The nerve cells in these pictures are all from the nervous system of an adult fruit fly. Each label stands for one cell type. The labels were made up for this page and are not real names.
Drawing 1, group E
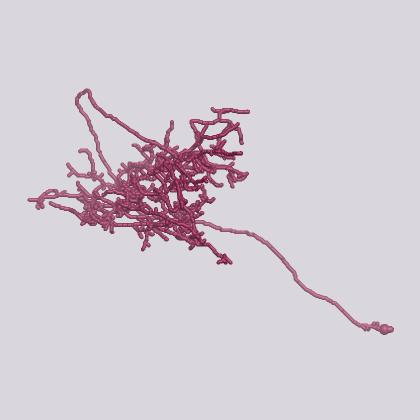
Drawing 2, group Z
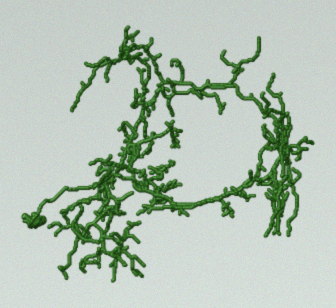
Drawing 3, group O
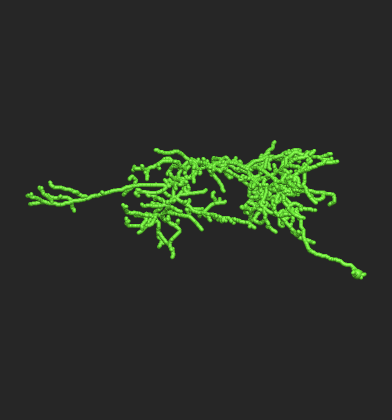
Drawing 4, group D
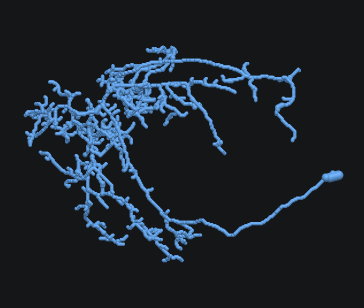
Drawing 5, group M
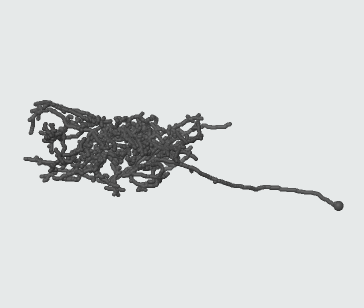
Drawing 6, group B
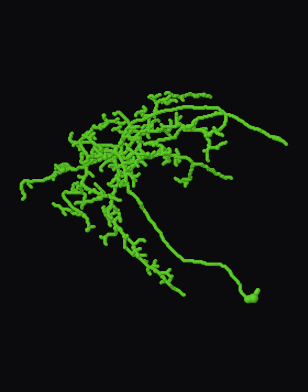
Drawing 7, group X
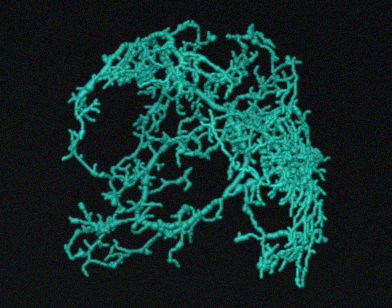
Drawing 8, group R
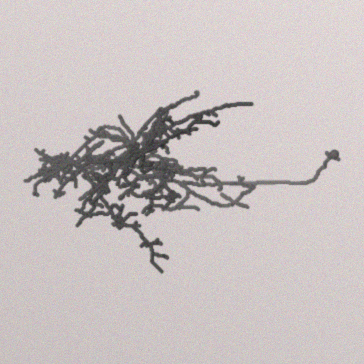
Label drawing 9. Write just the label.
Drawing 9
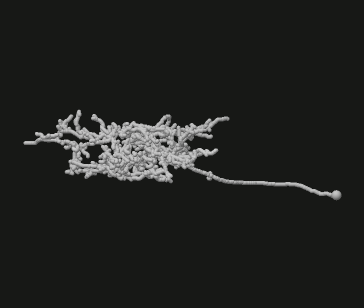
group M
